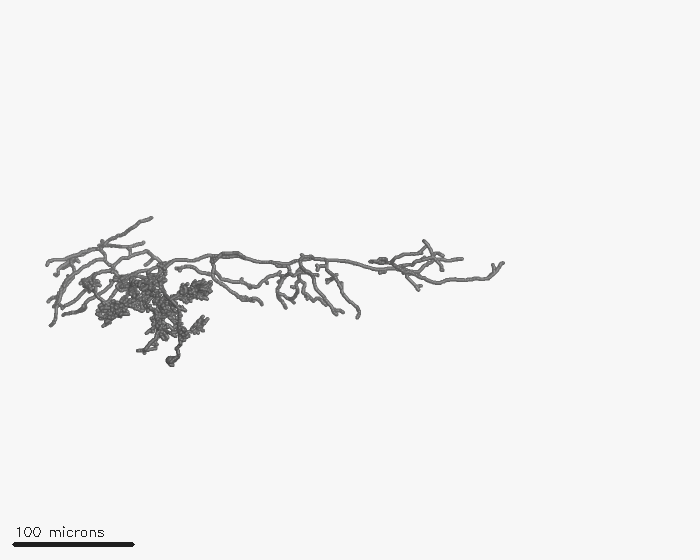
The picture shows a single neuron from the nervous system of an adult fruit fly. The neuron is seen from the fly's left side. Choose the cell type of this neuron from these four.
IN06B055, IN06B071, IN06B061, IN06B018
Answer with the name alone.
IN06B018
